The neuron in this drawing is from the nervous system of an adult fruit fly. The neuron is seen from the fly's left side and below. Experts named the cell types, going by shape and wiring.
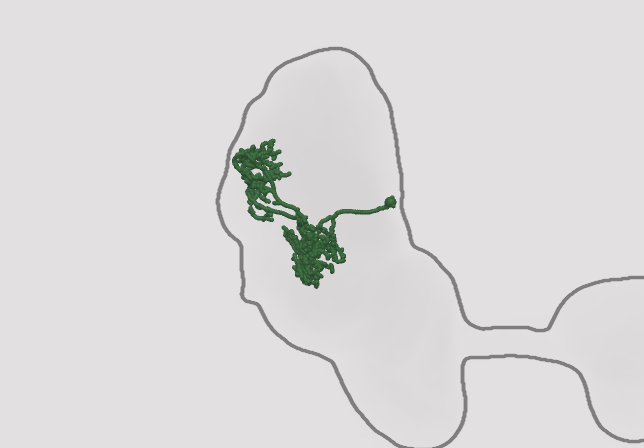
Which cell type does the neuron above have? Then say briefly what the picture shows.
The cell type is LAL154. Its broad class is central-brain intrinsic neuron. The cell body is in the middle of the picture. As drawn here it is about as wide as it is tall.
